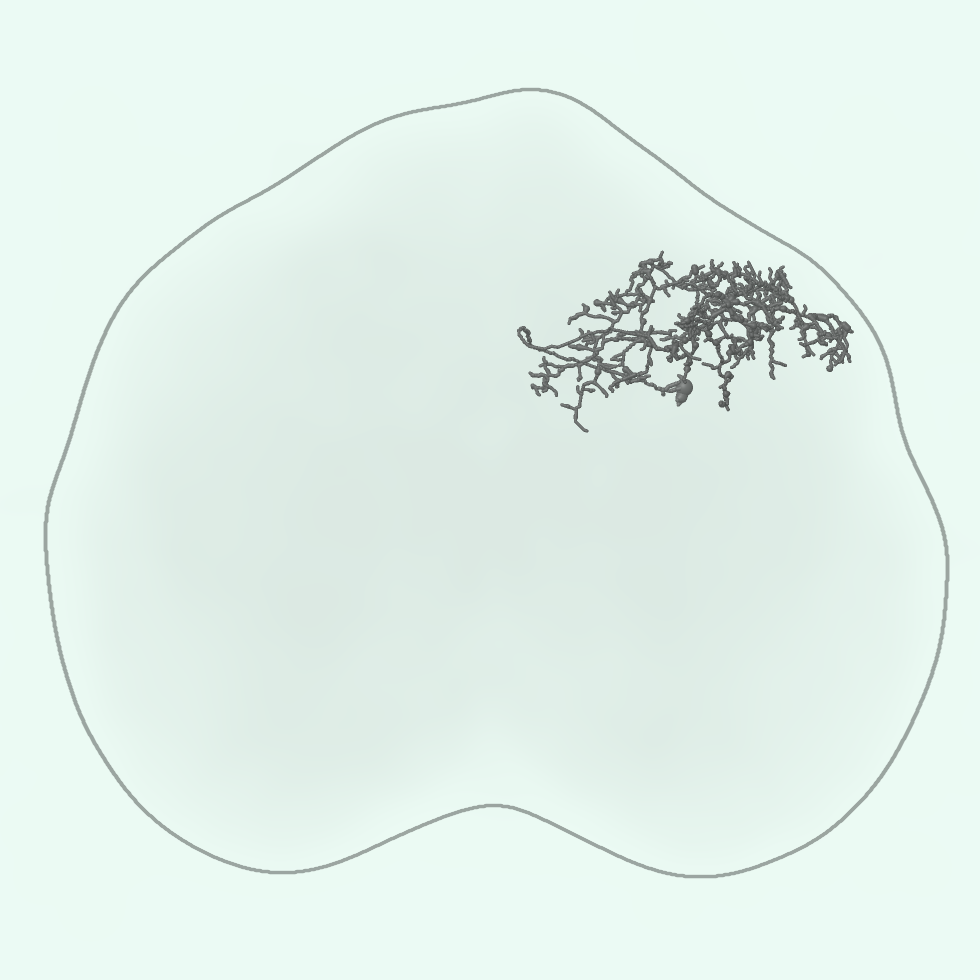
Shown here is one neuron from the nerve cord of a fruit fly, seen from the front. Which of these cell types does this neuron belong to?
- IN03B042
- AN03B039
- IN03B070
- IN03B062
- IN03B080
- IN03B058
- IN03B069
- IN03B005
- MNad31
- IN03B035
IN03B042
